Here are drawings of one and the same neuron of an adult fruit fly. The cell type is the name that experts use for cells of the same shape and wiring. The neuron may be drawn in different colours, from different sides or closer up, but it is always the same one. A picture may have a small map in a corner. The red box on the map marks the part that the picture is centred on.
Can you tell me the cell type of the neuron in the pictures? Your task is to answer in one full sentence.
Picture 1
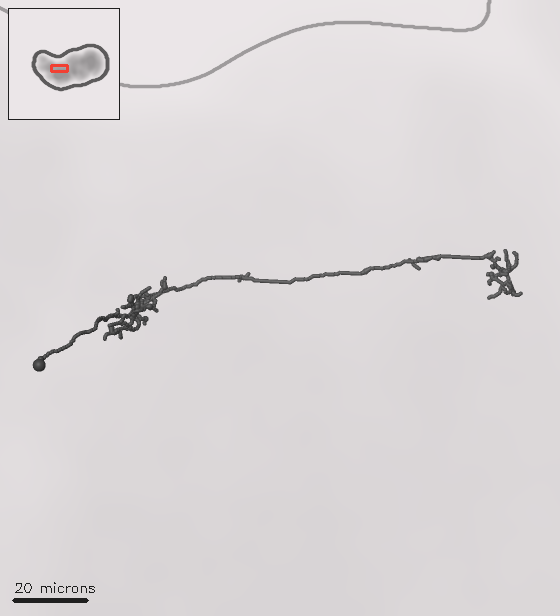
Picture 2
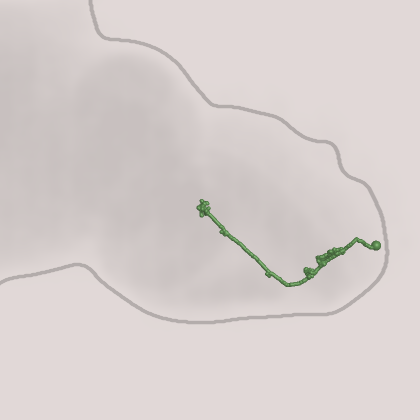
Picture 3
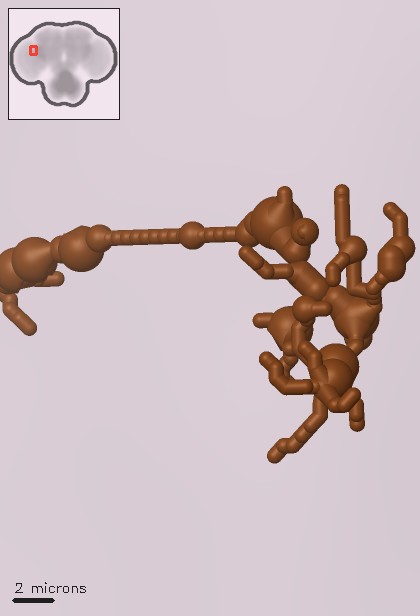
This neuron is of the type Tm5Y.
